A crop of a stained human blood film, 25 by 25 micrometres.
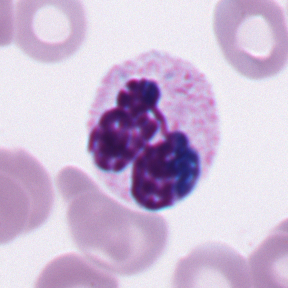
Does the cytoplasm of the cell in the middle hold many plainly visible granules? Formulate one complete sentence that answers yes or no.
Yes, this cell's cytoplasm carries many visible granules.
